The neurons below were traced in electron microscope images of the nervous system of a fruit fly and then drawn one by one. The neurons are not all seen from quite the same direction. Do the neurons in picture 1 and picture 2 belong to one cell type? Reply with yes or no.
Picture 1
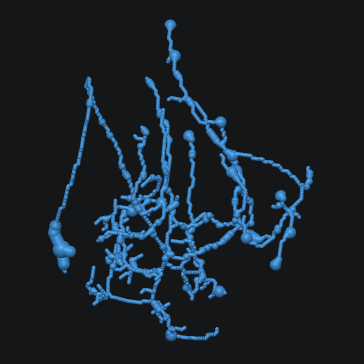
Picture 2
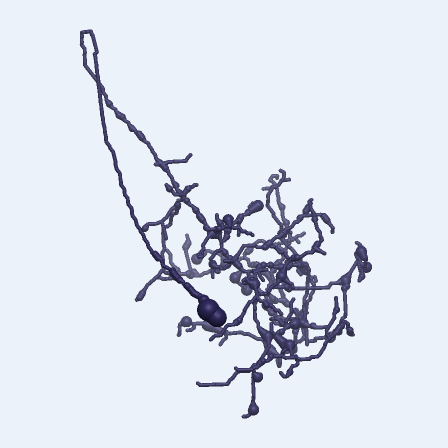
no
